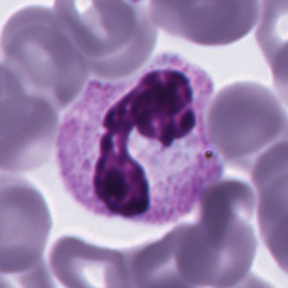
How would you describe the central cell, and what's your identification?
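Roughly round in outline, the cell has a nucleus of two main lobes joined by a narrower strand. Its chromatin is dark purple and coarsely clumped, and fine pink-violet granules fill the cytoplasm. The cell is a segmented neutrophil.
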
